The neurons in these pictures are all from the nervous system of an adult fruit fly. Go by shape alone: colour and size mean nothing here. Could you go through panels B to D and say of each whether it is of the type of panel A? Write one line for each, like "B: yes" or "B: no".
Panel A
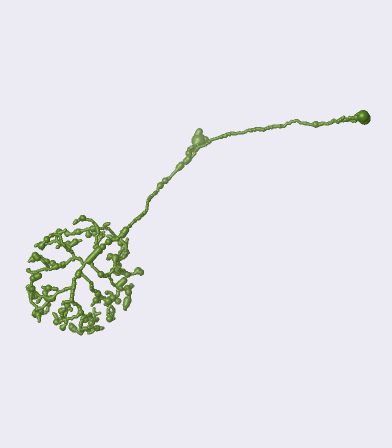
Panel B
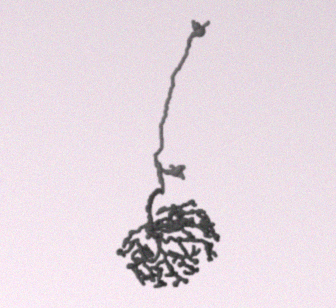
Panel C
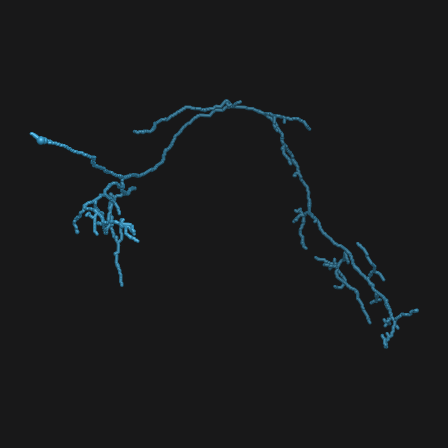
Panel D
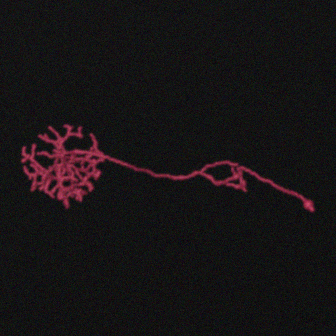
B: yes
C: no
D: no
